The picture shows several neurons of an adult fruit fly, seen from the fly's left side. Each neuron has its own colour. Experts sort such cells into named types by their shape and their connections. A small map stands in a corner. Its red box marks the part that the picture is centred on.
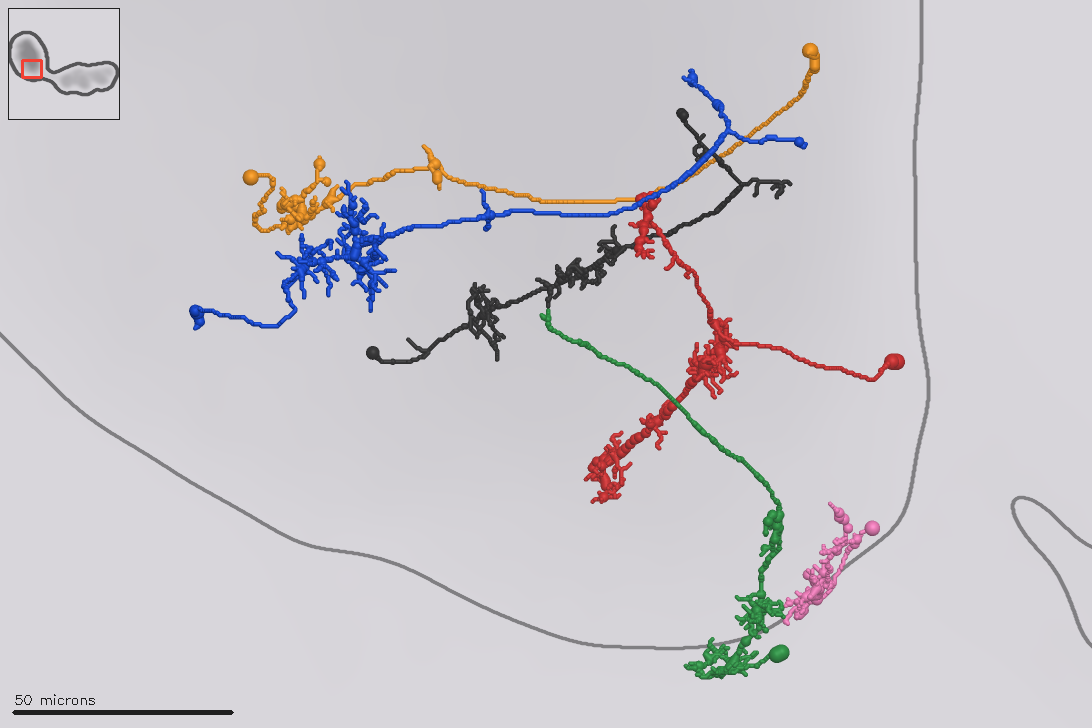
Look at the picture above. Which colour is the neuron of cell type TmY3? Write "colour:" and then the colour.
colour: blue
